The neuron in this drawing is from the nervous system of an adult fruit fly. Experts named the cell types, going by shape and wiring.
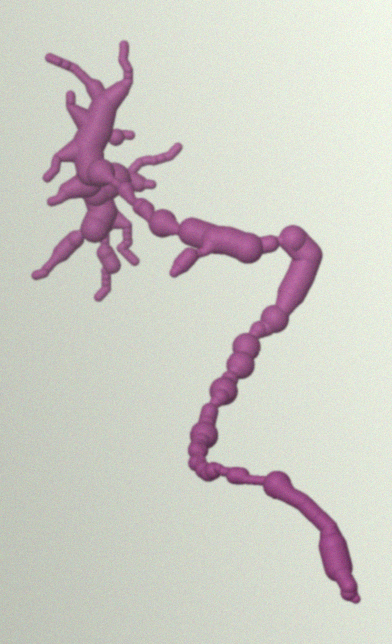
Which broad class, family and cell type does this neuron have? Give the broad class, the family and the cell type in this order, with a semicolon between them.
optic-lobe intrinsic neuron; L; L3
